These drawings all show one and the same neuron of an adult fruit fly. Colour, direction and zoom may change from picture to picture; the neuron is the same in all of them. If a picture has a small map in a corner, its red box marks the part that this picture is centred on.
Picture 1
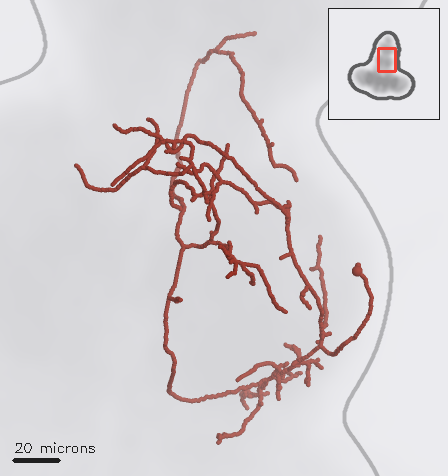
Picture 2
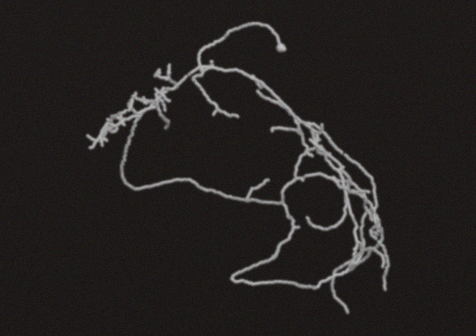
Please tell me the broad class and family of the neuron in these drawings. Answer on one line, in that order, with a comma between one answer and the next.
nerve-cord intrinsic neuron, hemilineage 17A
